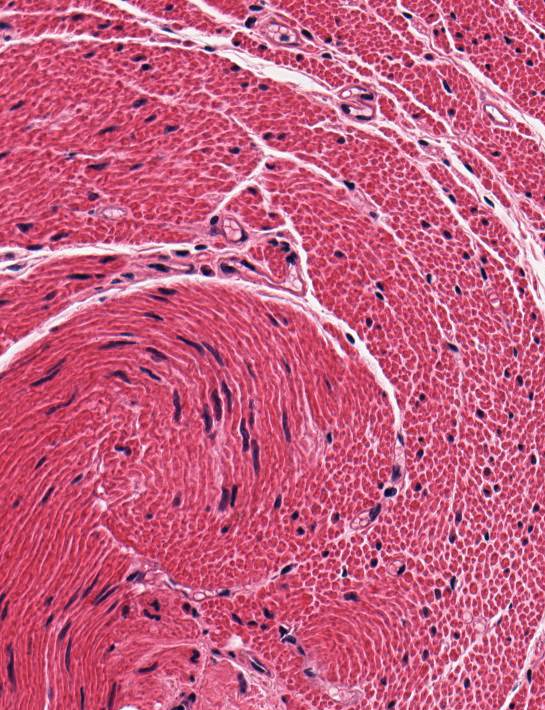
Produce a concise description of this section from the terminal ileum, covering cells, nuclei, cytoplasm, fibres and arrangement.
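In the lower left, a bundle of smooth muscle is cut longitudinally and sweeps round in a curve. Its nuclei are elongated and cigar-shaped, with blunt ends. Across the right and upper parts, the smooth muscle cells are cut transversely, appearing as small, closely packed pink profiles. The cytoplasm stains a strong, even pink with eosin.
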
